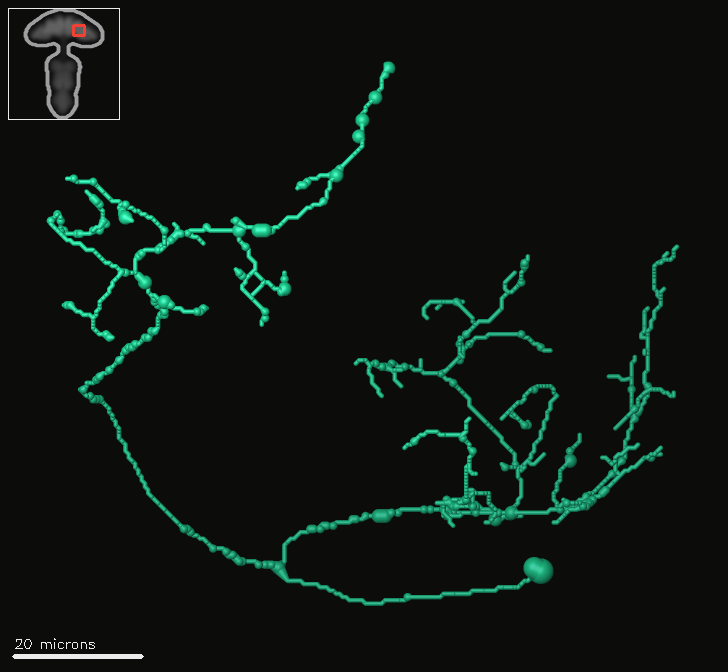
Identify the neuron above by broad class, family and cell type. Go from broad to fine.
central-brain intrinsic neuron; hemilineage LHp3; CB2148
